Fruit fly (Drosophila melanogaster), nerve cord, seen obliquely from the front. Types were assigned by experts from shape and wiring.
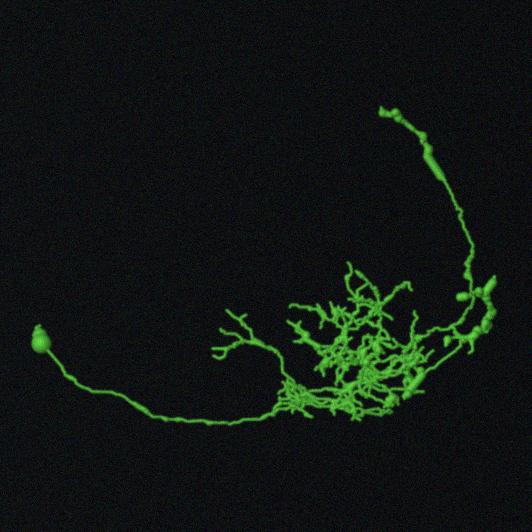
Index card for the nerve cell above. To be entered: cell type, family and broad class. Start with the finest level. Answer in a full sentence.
Type IN01B067 of hemilineage 01B, a nerve-cord intrinsic neuron.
